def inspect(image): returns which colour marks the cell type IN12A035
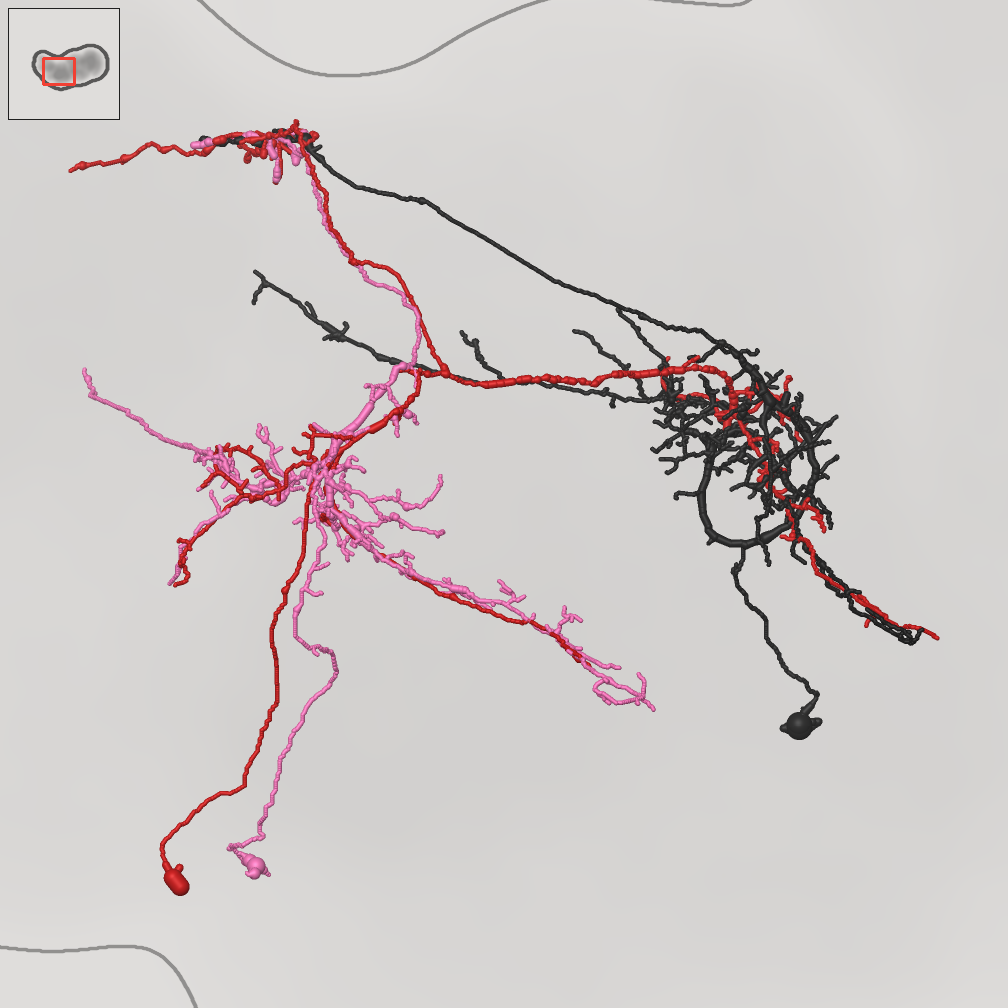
black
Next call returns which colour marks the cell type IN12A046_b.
pink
